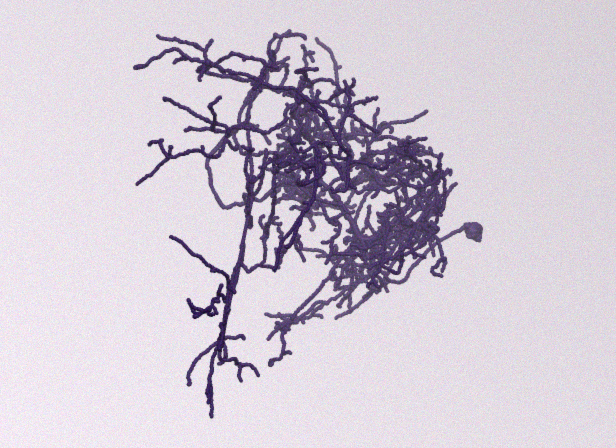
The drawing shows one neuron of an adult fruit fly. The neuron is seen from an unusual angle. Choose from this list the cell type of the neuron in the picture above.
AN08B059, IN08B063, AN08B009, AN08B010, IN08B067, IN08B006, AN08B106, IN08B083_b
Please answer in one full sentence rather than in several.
The cell type of the neuron here is IN08B006.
